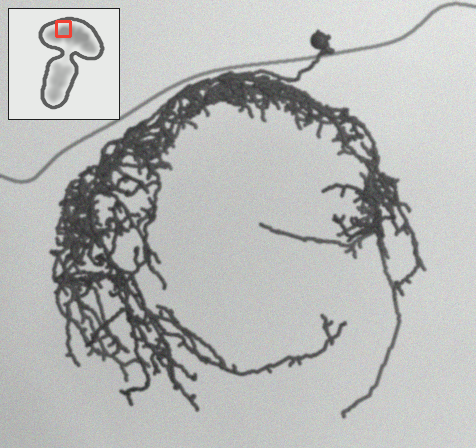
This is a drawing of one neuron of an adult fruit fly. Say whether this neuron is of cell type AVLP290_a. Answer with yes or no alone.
yes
